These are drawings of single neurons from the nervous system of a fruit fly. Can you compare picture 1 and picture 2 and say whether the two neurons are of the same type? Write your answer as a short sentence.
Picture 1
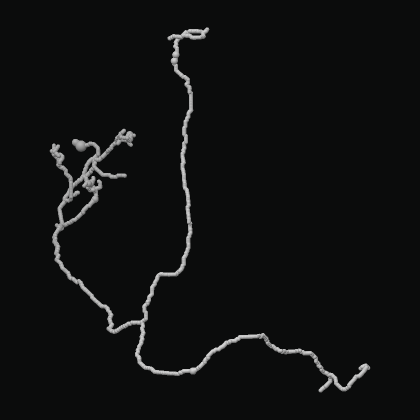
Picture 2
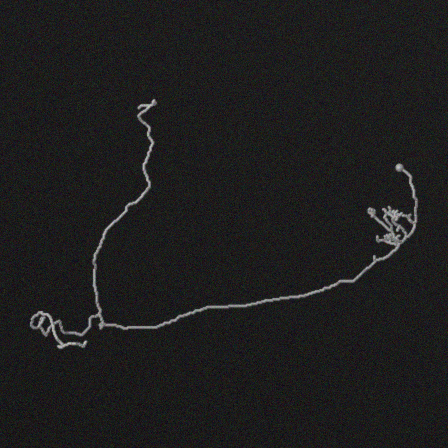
They are of the same cell type.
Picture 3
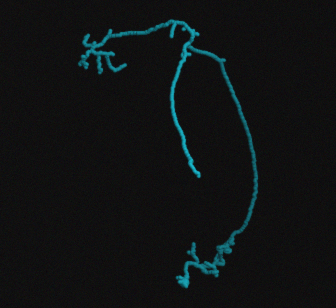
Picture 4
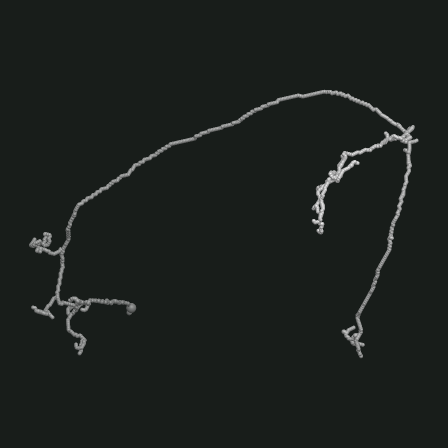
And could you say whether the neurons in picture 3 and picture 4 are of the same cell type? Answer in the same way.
They are of the same cell type.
